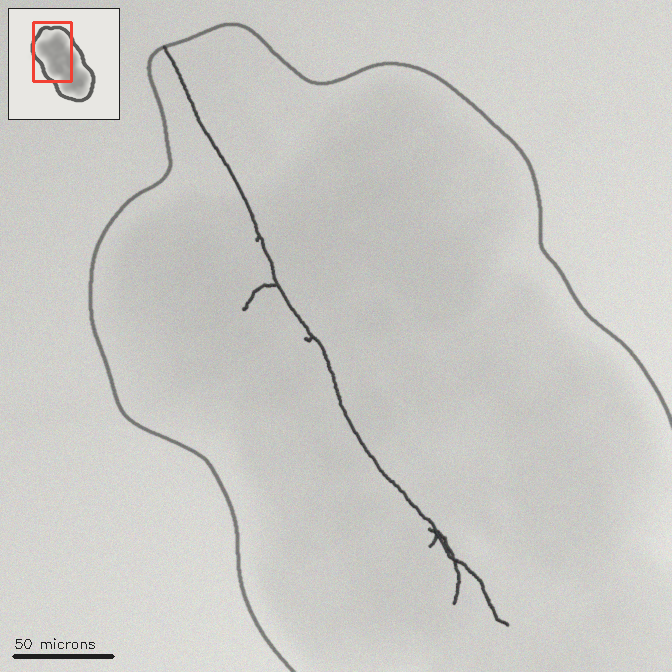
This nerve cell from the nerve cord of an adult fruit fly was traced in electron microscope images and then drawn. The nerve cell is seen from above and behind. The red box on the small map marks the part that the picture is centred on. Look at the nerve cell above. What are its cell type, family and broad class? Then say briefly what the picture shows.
It is of cell type DNp17. Its family is hemilineage PSp2. This is a descending neuron. The drawing shows no cell body. From top to bottom in the picture it spans about 300 microns. There are a dozen or fewer branch ends.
